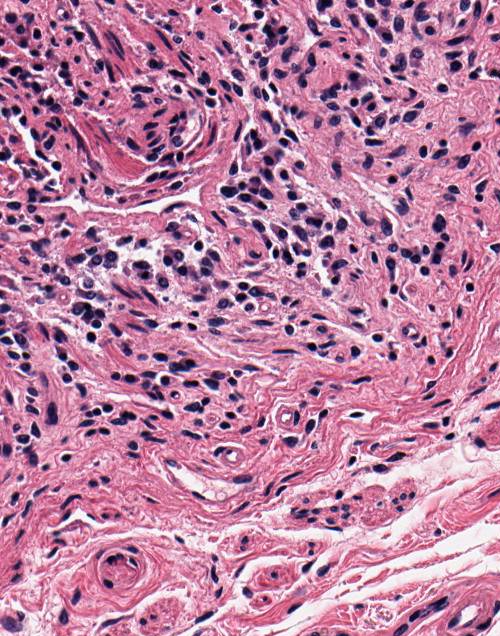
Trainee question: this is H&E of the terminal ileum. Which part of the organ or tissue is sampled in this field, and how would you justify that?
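That's dense connective tissue. The stroma is wavy pink collagen, its bundles running in curving, swirling directions.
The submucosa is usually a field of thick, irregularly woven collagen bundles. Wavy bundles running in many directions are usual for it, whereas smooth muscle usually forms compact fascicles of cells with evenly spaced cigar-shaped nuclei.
Between the fibres, numerous small, dark, round-to-oval nuclei with scant cytoplasm lie scattered singly. There are no glands and no fat cells anywhere.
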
